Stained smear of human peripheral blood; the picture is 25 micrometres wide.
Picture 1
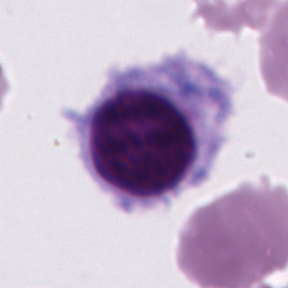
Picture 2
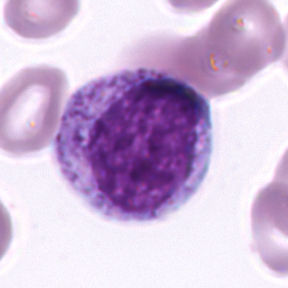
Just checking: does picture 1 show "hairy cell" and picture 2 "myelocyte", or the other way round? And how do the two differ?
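Picture 1 shows the hairy cell, and picture 2 the myelocyte. Size won't separate them, since each cell is about 14 micrometres across. The outline is where I'd look first: ragged and irregular all round in the hairy cell, with many short, fine, hair-like projections on its surface, but round and smooth in the myelocyte. Then there is the cytoplasm, pale greyish blue with no distinct granules in the hairy cell, and pale lilac-blue with fine purple granules scattered through it in the myelocyte.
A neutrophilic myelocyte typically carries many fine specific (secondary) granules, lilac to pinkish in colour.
The nucleus takes a different share of each cell as well: in the hairy cell it is about 9 micrometres across, round, fills about 50% of the cell's area and lies toward the lower left, while in the myelocyte it fills most of the cell.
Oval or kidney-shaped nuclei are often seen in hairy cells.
The hairy cell's chromatin is dark purple with a coarse, clumped texture, and I can't see any nucleoli.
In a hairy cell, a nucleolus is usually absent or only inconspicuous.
In the myelocyte I find no vacuoles, and a red cell touches its upper right edge.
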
